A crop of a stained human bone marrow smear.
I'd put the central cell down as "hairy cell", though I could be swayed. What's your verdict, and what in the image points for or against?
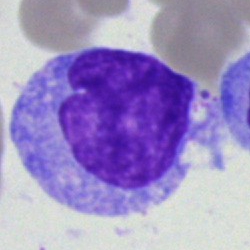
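The deciding feature is the notch on the left side of the nucleus. This cell is a monocyte, so hairy cell does not fit.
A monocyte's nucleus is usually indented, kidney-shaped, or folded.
The nucleus lies off-centre toward the upper right of a roughly round cell, and its chromatin has a mottled, patchy pattern. The widest band of cytoplasm is on the left and lower sides of the nucleus. Red cells lie just above the cell.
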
